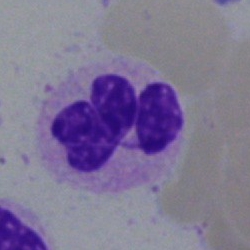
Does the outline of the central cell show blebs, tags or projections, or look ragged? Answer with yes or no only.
No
